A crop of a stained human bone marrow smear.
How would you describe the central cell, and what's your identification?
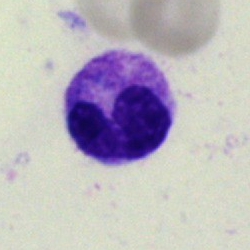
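Lower half of cell occupied by nucleus; chromatin dark and dense. Cytoplasm purple-violet, mottled and granular in appearance. Segmented neutrophil.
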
